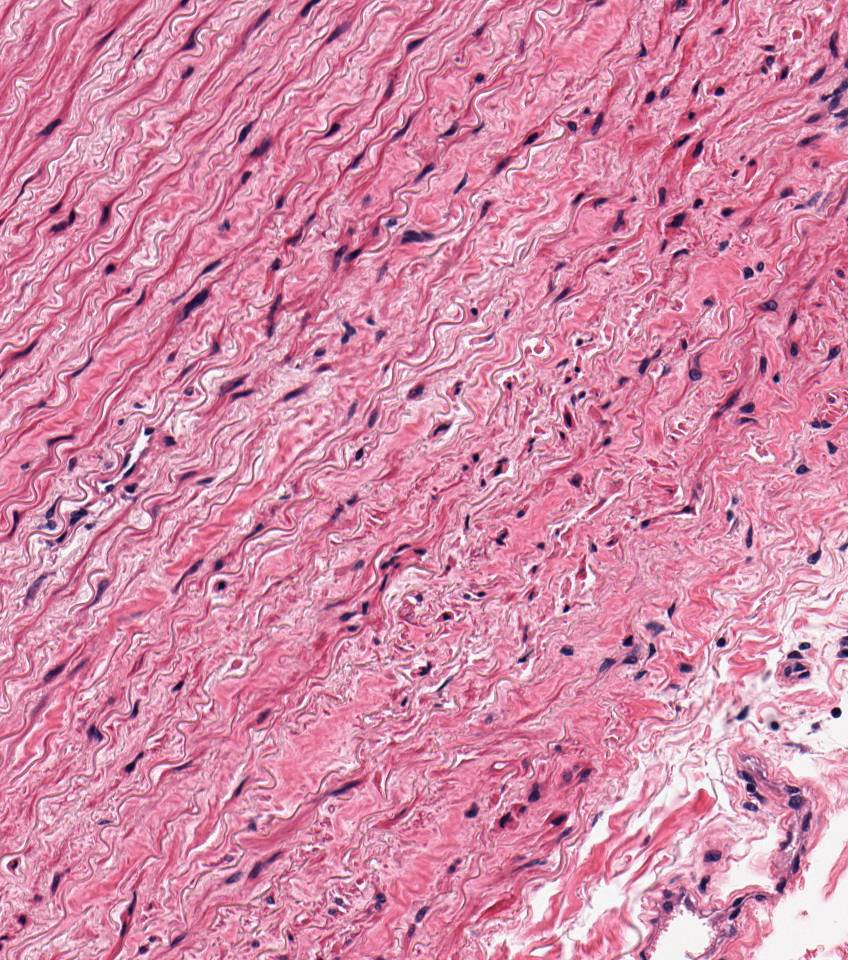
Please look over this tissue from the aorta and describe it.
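Eosinophilic fibrous tissue fills most of the field, its fibres running diagonally from lower left to upper right. The collagen fibres are wavy along their length. Cells lie sparsely and singly among them, not in sheets; spindle cell cytoplasm is scant, its borders indistinguishable from the fibres.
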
